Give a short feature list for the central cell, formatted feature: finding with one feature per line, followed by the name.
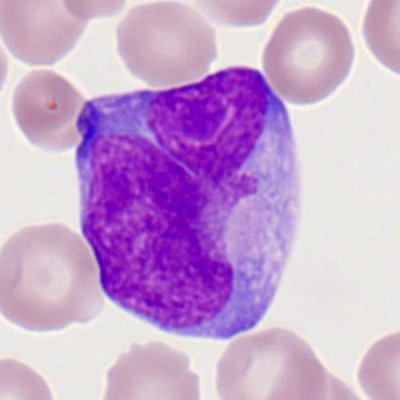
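Shape: angular, it seems, with several fairly straight edges
Nucleus: appears folded into two overlapping lobes, an upper one and a larger lower one
Proportion: nucleus fills most of the cell, most cytoplasm left on the right side
Granules: none distinct in the cytoplasm
Name: myeloblast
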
